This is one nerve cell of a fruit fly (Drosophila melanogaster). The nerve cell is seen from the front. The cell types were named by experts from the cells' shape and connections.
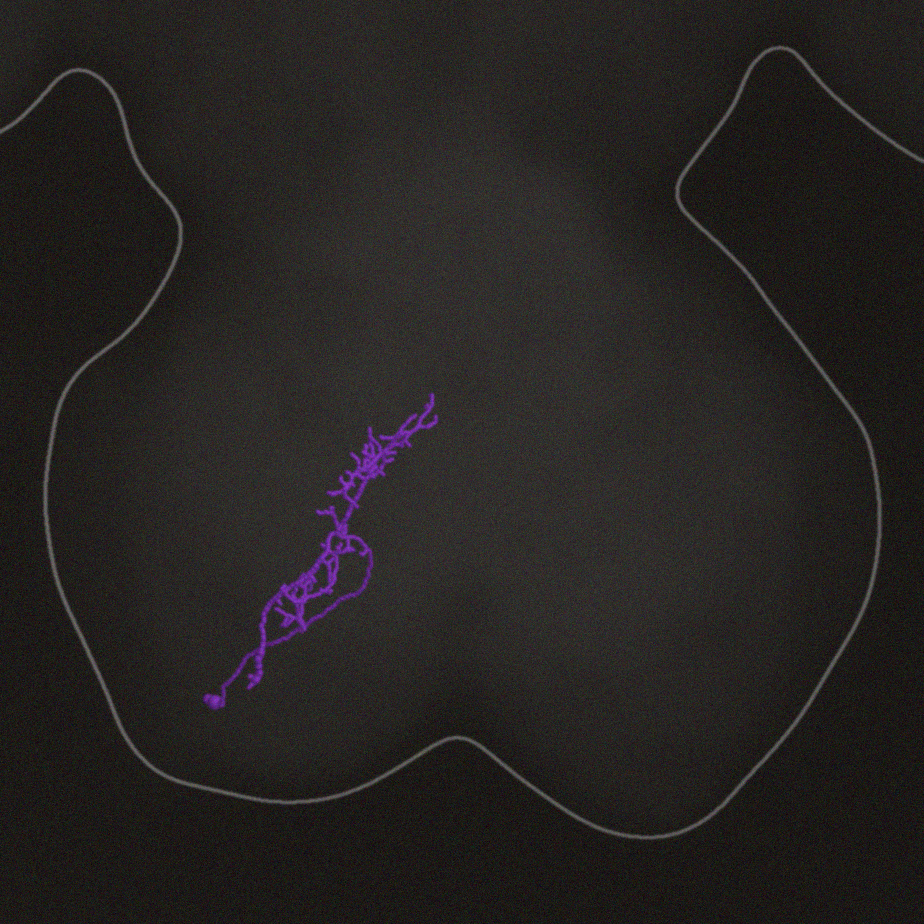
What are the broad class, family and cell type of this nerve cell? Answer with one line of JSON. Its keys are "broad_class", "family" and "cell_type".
{"broad_class": "nerve-cord intrinsic neuron", "family": "hemilineage 21A", "cell_type": "IN21A087"}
